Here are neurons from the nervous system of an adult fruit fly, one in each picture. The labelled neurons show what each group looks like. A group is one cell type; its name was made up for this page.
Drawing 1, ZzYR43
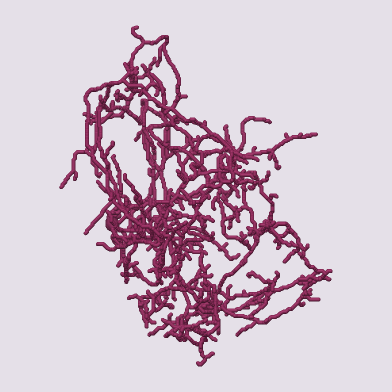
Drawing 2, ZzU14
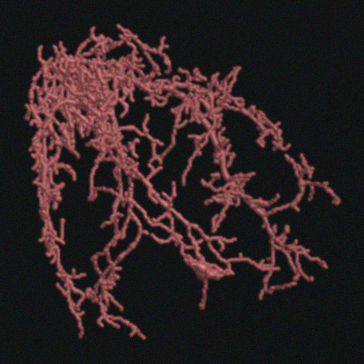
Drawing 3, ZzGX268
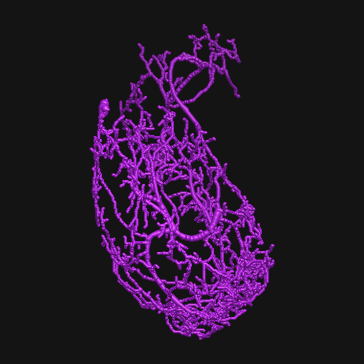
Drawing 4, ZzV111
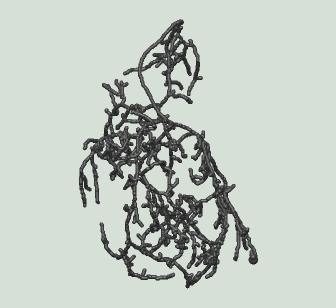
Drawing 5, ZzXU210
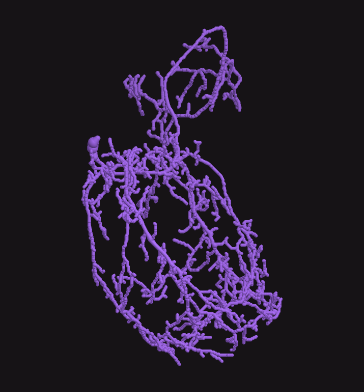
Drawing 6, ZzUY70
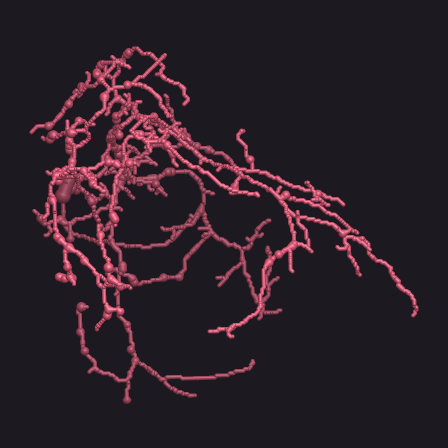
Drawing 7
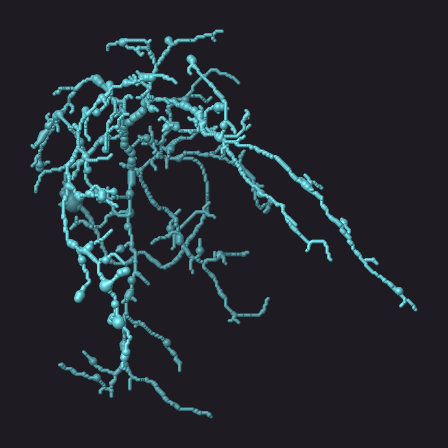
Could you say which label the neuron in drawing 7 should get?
ZzUY70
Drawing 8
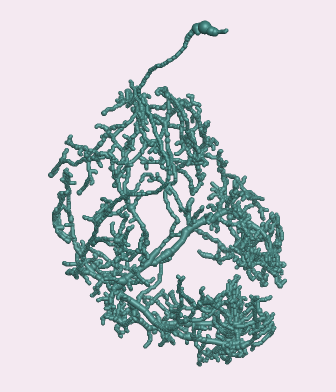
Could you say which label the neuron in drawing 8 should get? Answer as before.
ZzGX268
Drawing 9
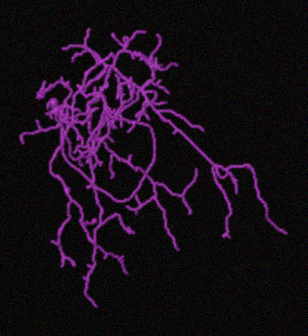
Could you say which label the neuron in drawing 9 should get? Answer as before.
ZzUY70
